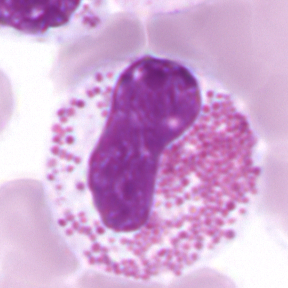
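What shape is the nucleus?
A single elongated mass with one narrowed waist near its middle.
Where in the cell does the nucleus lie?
Toward the left, leaving a wider rim of cytoplasm on the right.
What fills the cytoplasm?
Round granules of a reddish-pink colour crowd it, and none lie over the nucleus.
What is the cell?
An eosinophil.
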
